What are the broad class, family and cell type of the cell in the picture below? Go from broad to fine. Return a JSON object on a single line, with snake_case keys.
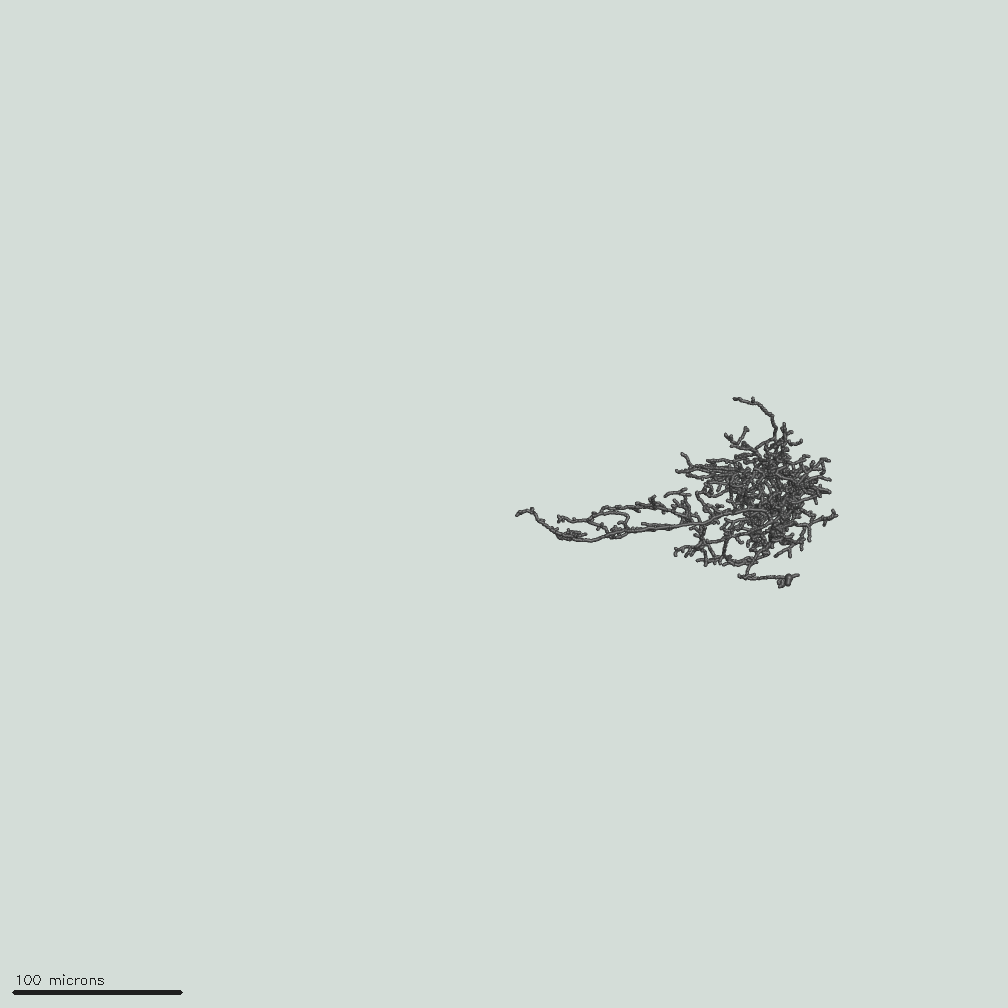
{"broad_class": "nerve-cord intrinsic neuron", "family": "hemilineage 13A", "cell_type": "IN13A008"}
